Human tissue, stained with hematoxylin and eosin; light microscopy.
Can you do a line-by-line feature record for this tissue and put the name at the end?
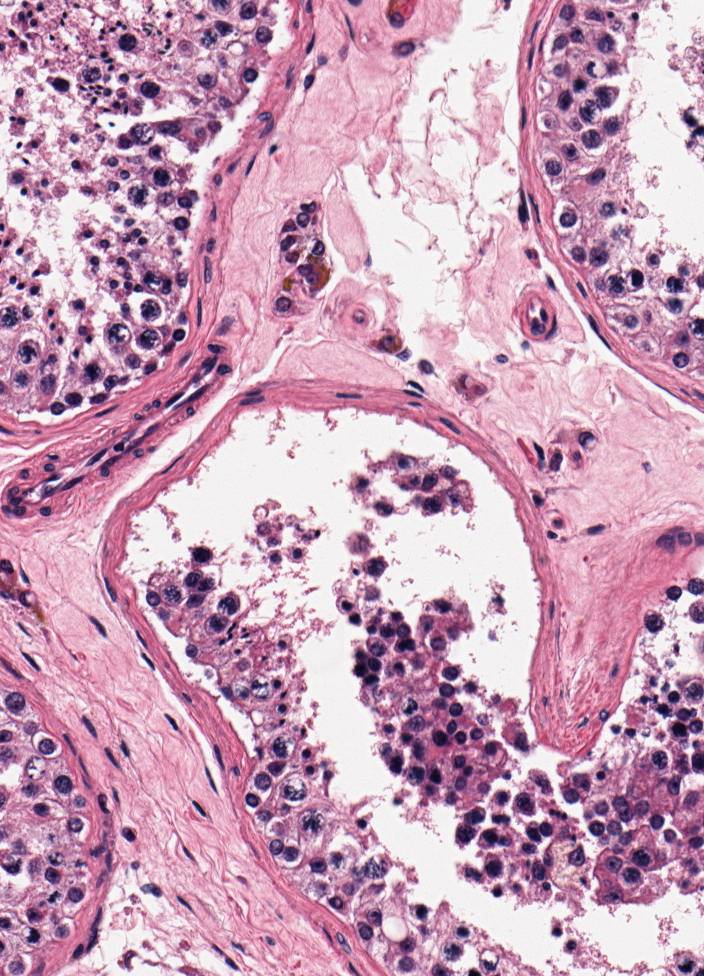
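Tubules: several, rounded, cut across; one large in centre, parts of others at edges
Corner tubule lining: many stacked layers of rounded cells with round dark nuclei
Central lumen: many detached cells with small, dense, very dark nuclei
Between tubules: pale pink wavy fibrous tissue, few nuclei, widest upper middle and right
Name: testis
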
